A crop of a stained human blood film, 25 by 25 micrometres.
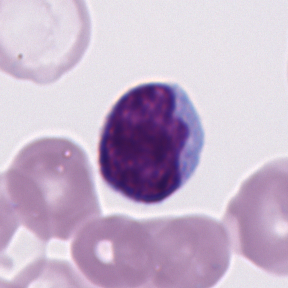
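Typical lymphocyte in a stained peripheral blood smear. Coarsely clumped, dark purple chromatin. Thin pale blue crescent of cytoplasm along the right side of the nucleus, without vacuoles. Cell surface lacks projections.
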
